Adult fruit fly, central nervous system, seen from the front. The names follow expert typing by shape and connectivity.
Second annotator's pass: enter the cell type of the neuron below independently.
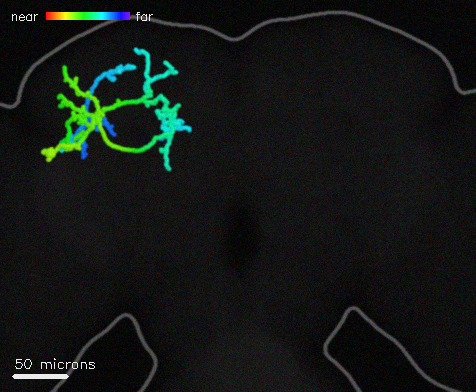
CL086_e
